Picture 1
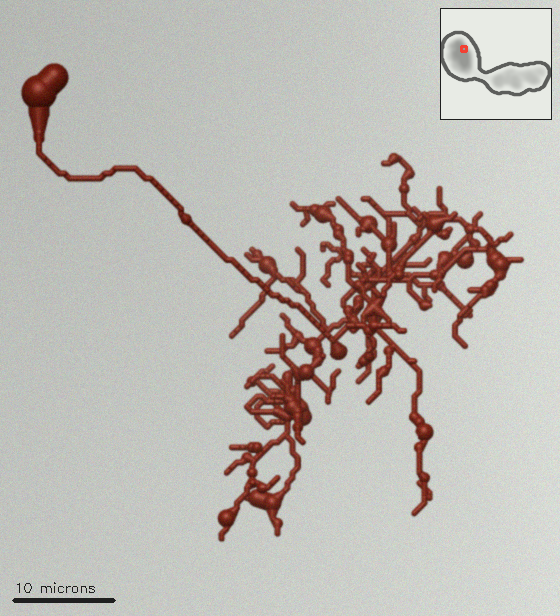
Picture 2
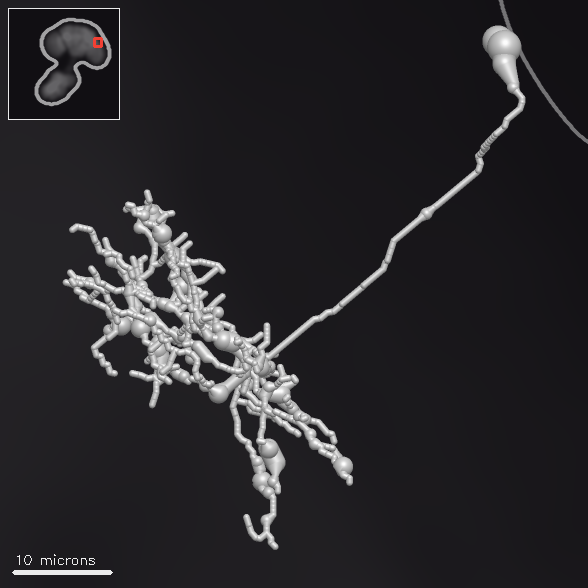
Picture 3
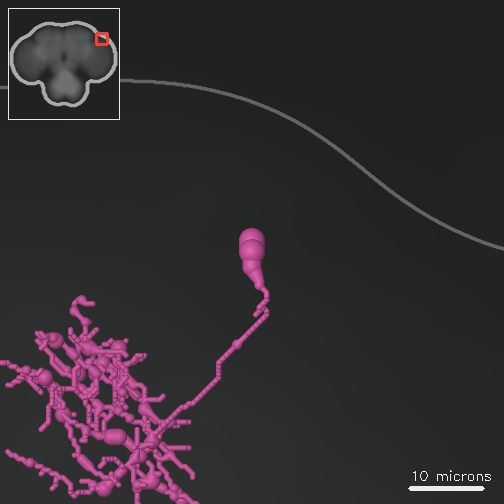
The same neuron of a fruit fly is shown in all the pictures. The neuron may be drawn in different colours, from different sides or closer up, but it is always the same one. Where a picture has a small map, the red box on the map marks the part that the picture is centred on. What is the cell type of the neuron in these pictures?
Cm5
